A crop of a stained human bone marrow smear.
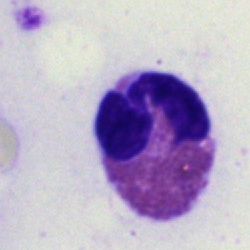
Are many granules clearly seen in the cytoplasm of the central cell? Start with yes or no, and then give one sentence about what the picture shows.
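Yes. The cytoplasm is densely packed with granules.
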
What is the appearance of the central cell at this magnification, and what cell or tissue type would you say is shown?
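See how the nucleus divides into two main lobes and lies across the upper part of the cell? Its chromatin is dense and dark purple, with no nucleoli visible. That's an eosinophil.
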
